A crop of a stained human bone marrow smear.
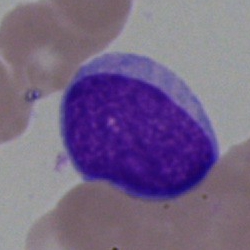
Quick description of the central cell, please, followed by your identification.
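Its outline is smooth, rounded and oval. Finely stippled chromatin is spread evenly through the nucleus. A pale blue crescent of cytoplasm lies mainly along the upper right side of the nucleus and contains no vacuoles. This is a blast.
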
